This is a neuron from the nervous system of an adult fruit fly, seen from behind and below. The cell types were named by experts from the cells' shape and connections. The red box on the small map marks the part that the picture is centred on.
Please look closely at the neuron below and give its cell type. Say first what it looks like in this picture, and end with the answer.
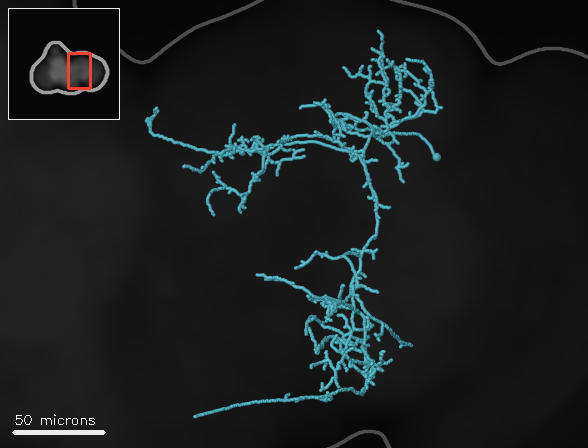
By the scale bar it is about 200 microns tall in this view. Dozens of branch ends can be seen. It is a central-brain intrinsic neuron. The cell type is CL022_a.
